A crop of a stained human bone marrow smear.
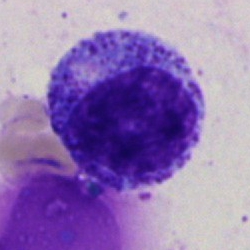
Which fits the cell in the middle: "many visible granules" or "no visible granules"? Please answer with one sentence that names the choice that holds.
It is many visible granules that the cytoplasm of this cell contains.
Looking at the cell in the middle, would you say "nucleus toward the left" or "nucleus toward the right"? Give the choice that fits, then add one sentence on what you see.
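Nucleus toward the right. The nucleus lies off-centre toward the lower right, leaving a wider rim of cytoplasm at the upper left.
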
